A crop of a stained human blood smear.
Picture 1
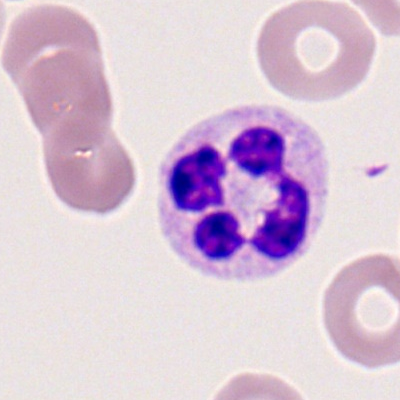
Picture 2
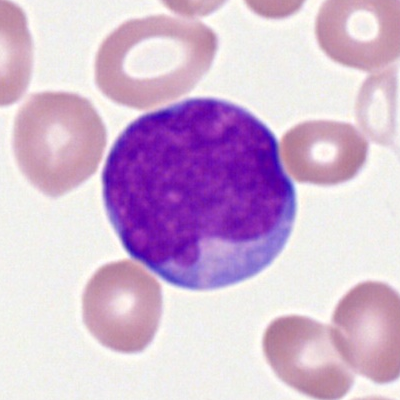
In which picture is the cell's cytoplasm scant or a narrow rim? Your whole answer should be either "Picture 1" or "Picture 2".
Picture 2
